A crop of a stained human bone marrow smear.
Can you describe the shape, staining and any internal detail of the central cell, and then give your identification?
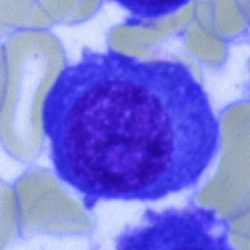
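The outline is roughly round, broken by a few small irregular bumps, and a small blunt projection sticks out from the lower left edge. The chromatin is finely stippled rather than coarsely clumped. No distinct granules are seen in the cytoplasm. This is a plasma cell.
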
